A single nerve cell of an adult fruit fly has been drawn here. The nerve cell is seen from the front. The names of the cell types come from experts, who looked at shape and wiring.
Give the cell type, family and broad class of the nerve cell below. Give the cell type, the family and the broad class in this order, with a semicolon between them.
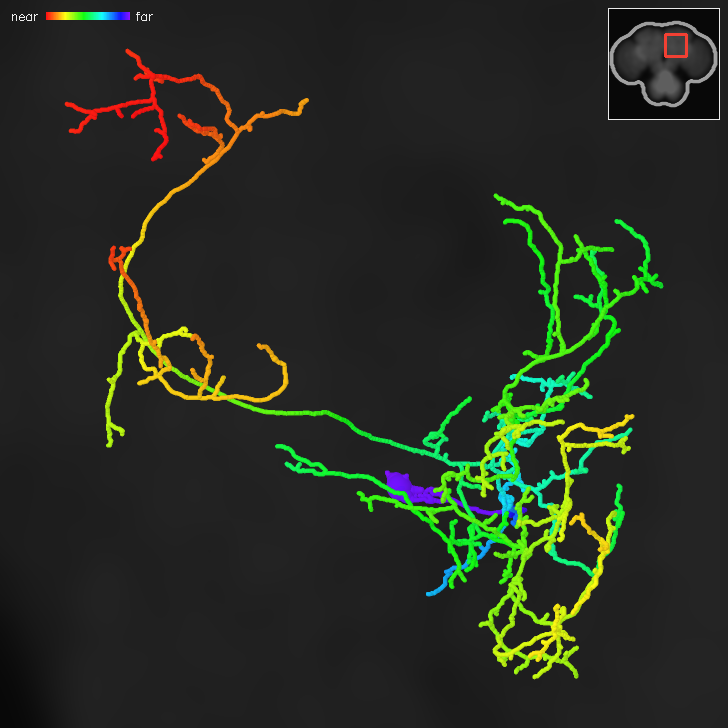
CB3469; hemilineage VLPl&p1_posterior; central-brain intrinsic neuron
